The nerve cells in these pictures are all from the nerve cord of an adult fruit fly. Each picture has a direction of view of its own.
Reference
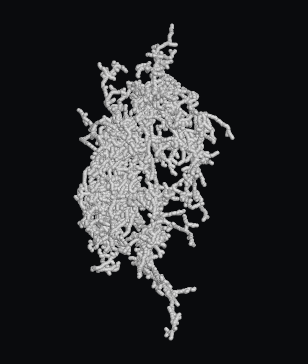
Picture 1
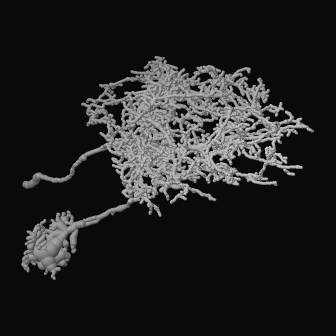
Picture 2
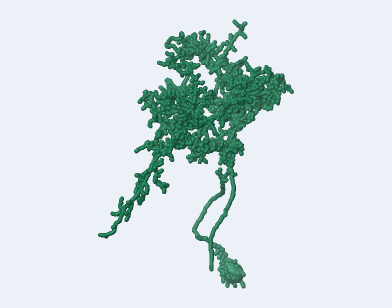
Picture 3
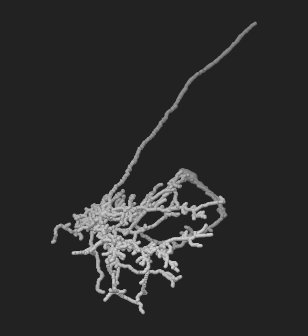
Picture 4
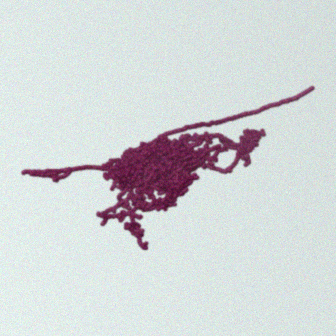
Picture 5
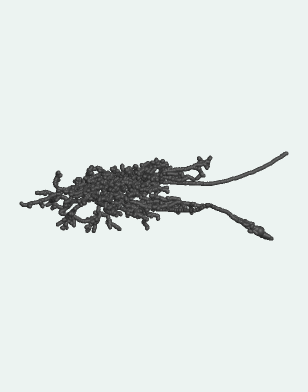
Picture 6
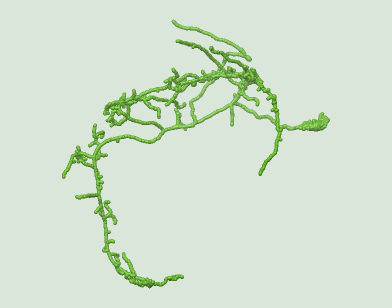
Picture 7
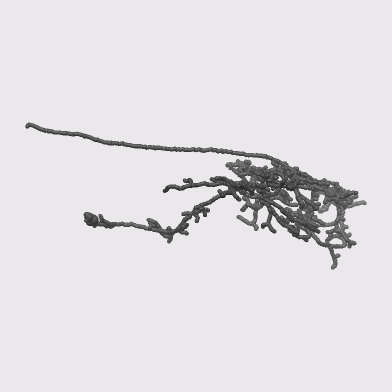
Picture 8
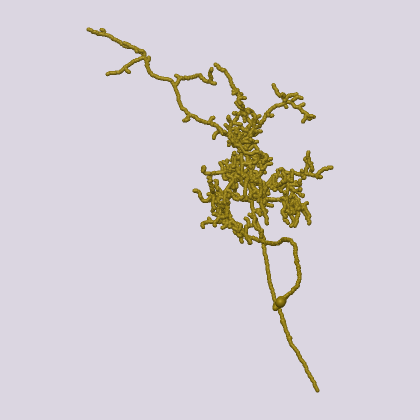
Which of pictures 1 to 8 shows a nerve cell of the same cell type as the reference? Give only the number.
1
